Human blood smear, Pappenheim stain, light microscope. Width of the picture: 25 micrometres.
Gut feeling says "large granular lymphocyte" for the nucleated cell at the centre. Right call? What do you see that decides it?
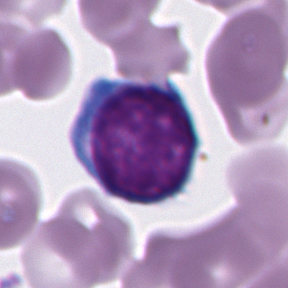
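Let me start with the cytoplasm: I see no granules in it at all.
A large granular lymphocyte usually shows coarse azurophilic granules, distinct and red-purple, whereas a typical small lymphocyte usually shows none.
So this point goes with typical lymphocyte and against large granular lymphocyte. Next, the proportions: the round nucleus, about 10 micrometres across, fills about 80% of the cell's area.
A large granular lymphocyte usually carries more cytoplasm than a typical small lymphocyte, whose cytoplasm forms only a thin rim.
With so little of the cell left for cytoplasm, this too sides with typical lymphocyte. The dark purple, dense, coarsely clumped chromatin and the absence of vacuoles I simply note as seen. Weighing it all up, the cell is a typical lymphocyte, not a large granular lymphocyte.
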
